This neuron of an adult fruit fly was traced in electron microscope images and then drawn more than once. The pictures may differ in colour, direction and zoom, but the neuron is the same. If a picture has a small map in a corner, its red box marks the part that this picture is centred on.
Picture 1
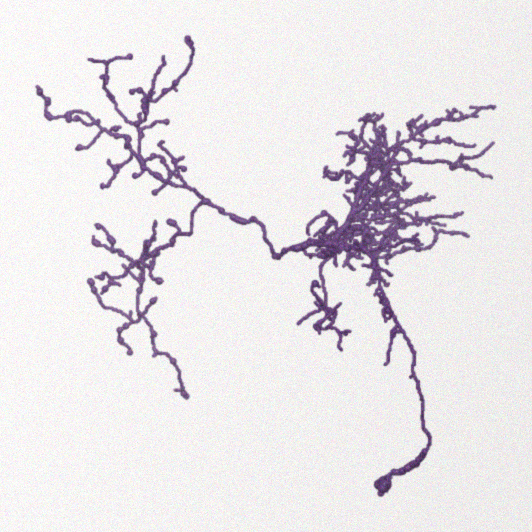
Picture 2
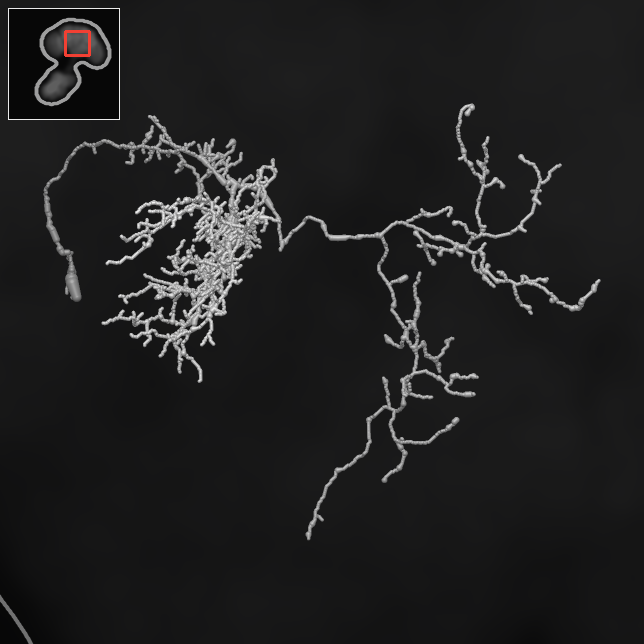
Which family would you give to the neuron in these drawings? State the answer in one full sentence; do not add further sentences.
The neuron has the family hemilineage DM5_central.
